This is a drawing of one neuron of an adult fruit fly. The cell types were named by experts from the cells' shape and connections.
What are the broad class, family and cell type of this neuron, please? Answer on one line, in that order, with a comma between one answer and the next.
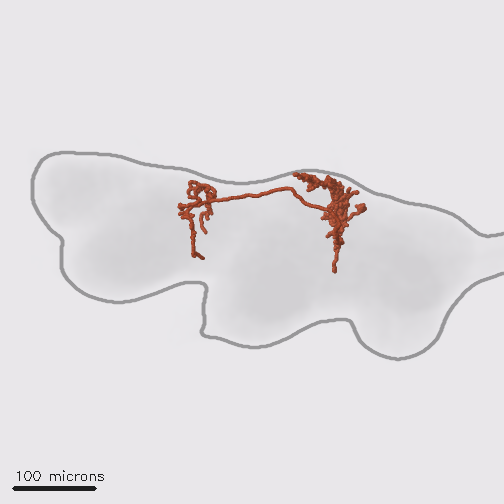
nerve-cord intrinsic neuron, hemilineage 18B, IN18B027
